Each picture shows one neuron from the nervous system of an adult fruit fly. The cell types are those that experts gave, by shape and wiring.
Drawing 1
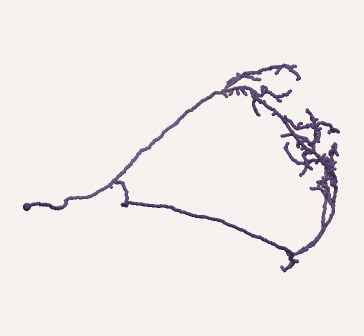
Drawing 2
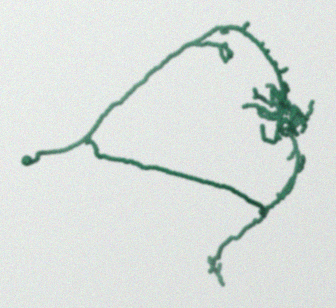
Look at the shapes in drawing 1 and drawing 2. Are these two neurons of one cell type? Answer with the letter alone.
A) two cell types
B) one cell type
B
